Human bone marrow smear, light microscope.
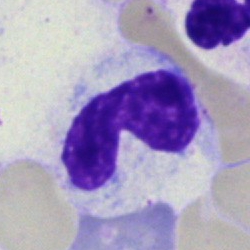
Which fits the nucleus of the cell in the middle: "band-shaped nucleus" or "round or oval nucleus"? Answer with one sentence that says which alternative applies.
There is a curved, band-shaped nucleus without separate lobes in this cell.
